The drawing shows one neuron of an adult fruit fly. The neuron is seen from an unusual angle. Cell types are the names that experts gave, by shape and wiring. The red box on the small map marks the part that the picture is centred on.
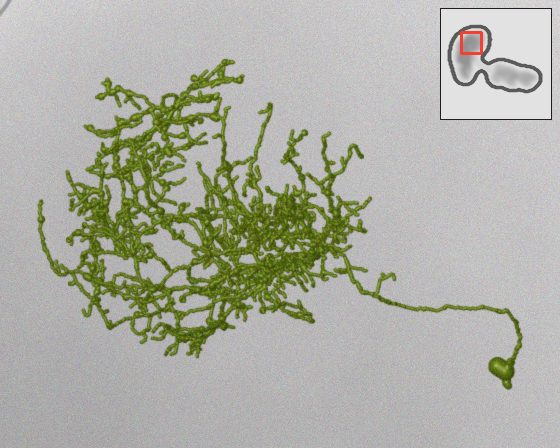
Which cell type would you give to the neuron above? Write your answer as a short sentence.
The cell type is AVLP490.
